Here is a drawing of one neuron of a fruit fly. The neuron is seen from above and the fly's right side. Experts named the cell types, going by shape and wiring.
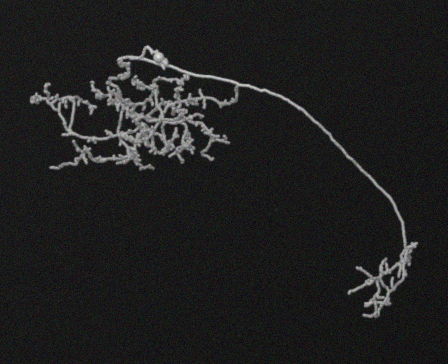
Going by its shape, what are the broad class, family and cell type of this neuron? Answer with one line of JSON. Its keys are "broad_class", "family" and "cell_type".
{"broad_class": "optic-lobe intrinsic neuron", "family": "MeLo", "cell_type": "MeLo3b"}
